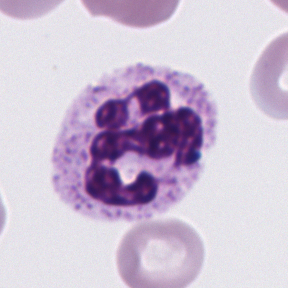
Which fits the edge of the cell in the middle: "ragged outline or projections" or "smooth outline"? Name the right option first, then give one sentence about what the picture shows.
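Smooth outline. The cell outline is roughly round with a smooth, even edge.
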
